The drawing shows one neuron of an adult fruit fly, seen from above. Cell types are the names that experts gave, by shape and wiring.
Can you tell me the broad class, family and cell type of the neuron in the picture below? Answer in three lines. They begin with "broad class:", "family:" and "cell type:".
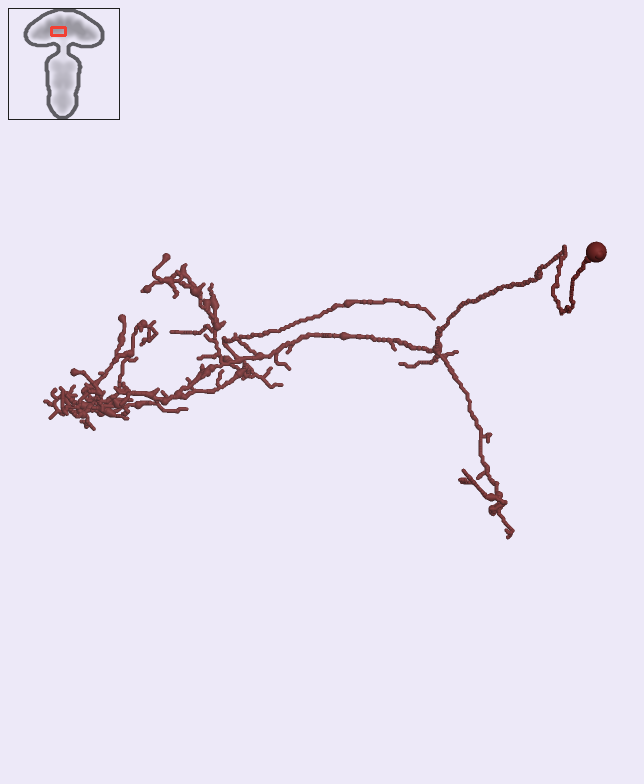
broad class: central-brain intrinsic neuron
family: hemilineage DM1_antero_ventral
cell type: WED101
